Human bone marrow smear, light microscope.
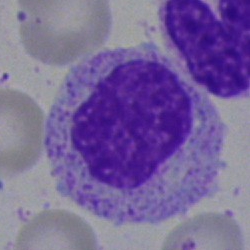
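Myelocyte, sitting in the centre of the smear. Its chromatin is dark purple, mottled with little paler spots, and a moderate rim of pale grey-blue cytoplasm runs all the way round the nucleus. Plenty of fine purple granules are scattered through that cytoplasm, and you won't find any vacuoles in it.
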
